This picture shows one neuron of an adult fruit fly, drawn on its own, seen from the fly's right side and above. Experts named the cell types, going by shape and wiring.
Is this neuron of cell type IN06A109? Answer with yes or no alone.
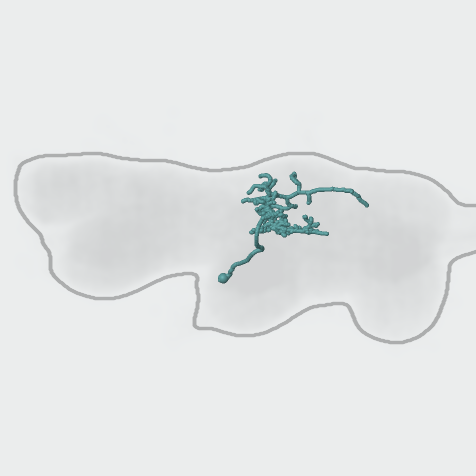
no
